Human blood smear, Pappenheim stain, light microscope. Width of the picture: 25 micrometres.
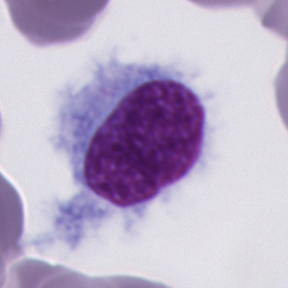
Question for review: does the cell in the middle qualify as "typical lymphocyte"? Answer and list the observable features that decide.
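Not a typical lymphocyte; this is a hairy cell. Edge ragged and ill-defined, not smooth. Cytoplasm pale and faint blue-grey, with a fine blue-violet fibrillar texture and no coarse distinct granules.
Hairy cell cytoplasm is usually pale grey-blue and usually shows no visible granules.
No distinct nucleolus seen.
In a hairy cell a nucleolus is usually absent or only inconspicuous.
Cytoplasm lies mostly to the left of the nucleus rather than evenly around it.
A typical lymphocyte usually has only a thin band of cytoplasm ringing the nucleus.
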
